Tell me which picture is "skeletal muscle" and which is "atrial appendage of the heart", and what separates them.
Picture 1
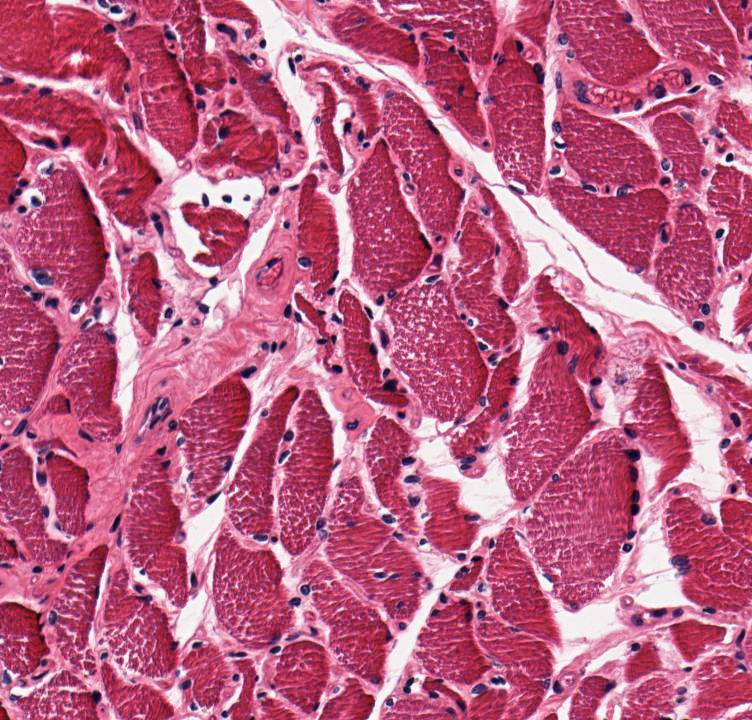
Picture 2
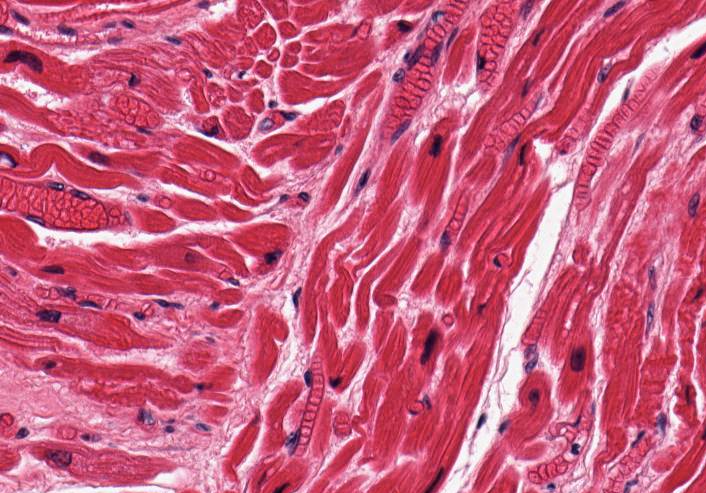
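Answer: skeletal muscle is shown in picture 1, and atrial appendage of the heart in picture 2. In picture 1 the fibres have angular, polygonal outlines, whereas in picture 2 fibres cut across near the top left appear as closely packed rounded profiles. Both have deep red cytoplasm, finely speckled in picture 1 and deeply eosinophilic in picture 2. Picture 2 further shows oval nuclei lying centrally within the fibres, and some fibres that branch and join their neighbours. Picture 1 contains no fat cells, and white clefts separate many of its fibres, the longest crack running diagonally across the upper right.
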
